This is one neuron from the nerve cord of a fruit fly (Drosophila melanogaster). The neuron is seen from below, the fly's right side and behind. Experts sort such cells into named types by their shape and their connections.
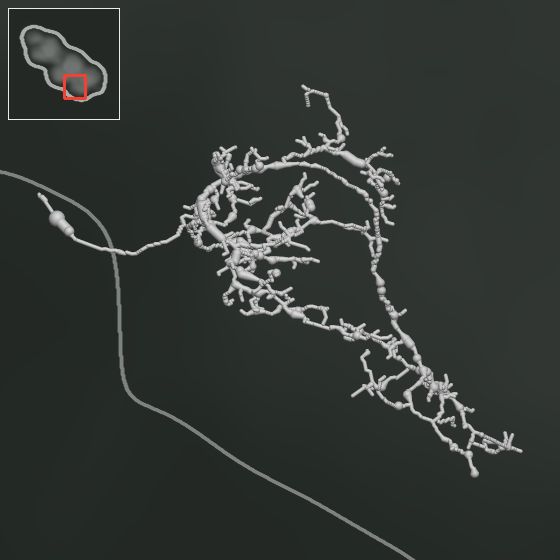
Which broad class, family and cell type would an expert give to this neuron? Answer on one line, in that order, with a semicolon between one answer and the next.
nerve-cord intrinsic neuron; hemilineage 21A; IN21A079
